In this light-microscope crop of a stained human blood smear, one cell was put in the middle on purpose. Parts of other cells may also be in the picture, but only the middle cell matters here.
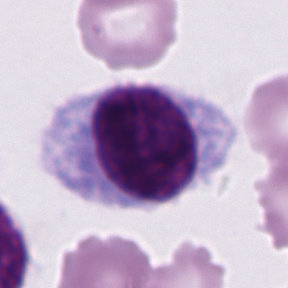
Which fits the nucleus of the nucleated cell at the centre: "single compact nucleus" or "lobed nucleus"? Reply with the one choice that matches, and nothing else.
Single compact nucleus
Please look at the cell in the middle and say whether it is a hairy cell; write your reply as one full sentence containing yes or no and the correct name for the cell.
Yes, the middle cell is classified as a hairy cell.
